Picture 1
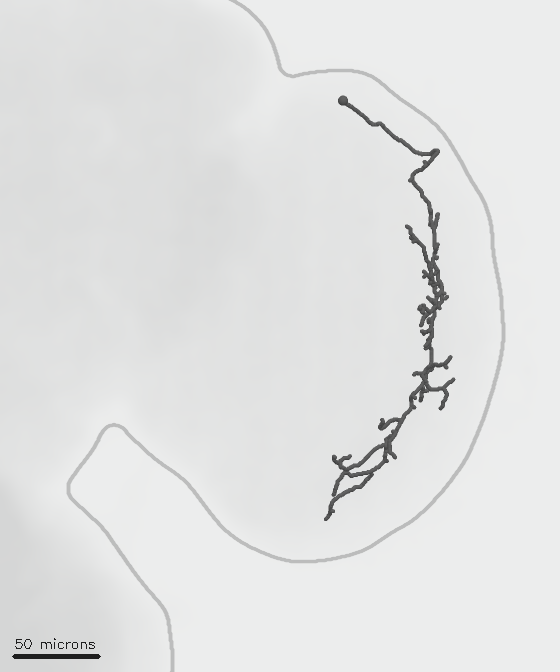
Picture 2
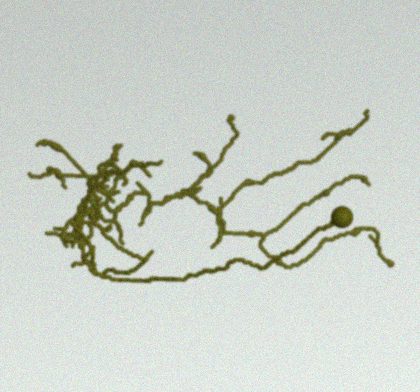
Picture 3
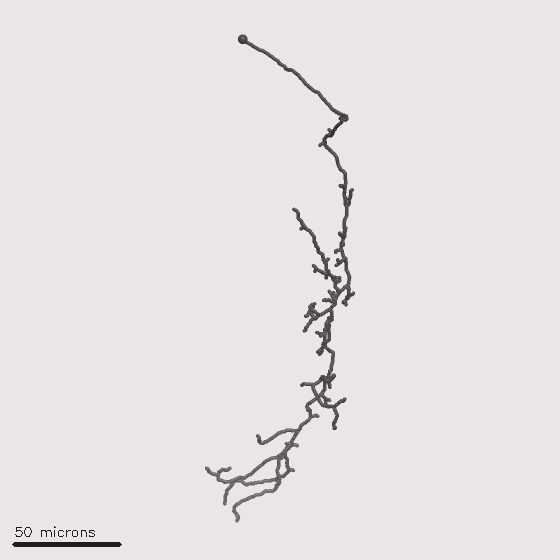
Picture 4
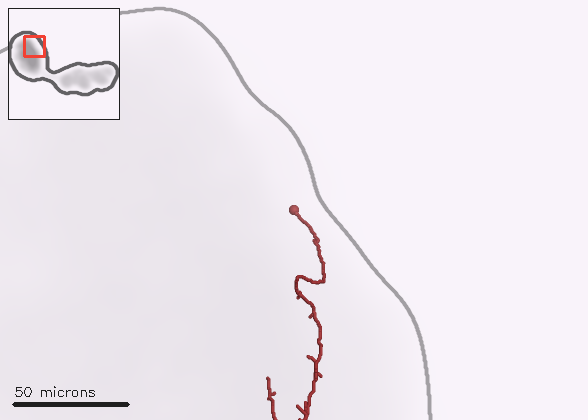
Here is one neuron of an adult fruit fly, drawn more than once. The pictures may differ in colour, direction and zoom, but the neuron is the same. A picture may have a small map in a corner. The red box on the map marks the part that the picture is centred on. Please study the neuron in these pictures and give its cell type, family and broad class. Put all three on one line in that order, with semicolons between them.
Cm10; Cm; optic-lobe intrinsic neuron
